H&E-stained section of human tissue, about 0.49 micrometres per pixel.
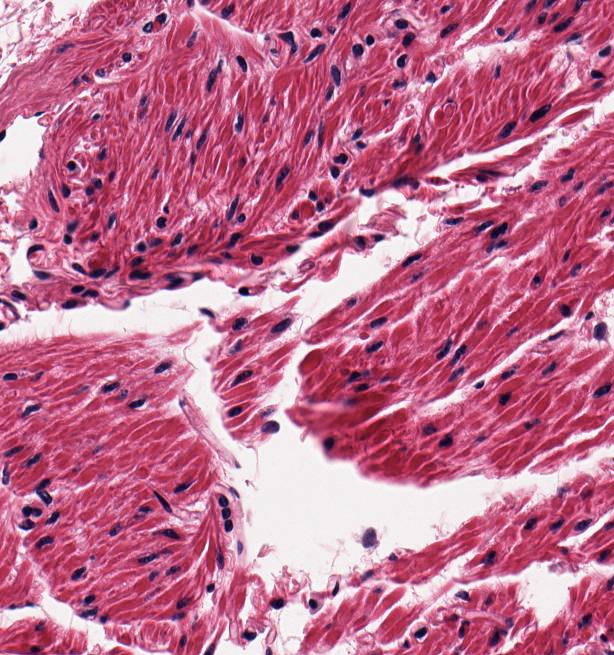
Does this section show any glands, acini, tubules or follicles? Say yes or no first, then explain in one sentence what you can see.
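No. No epithelium or glands are present anywhere in the field.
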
